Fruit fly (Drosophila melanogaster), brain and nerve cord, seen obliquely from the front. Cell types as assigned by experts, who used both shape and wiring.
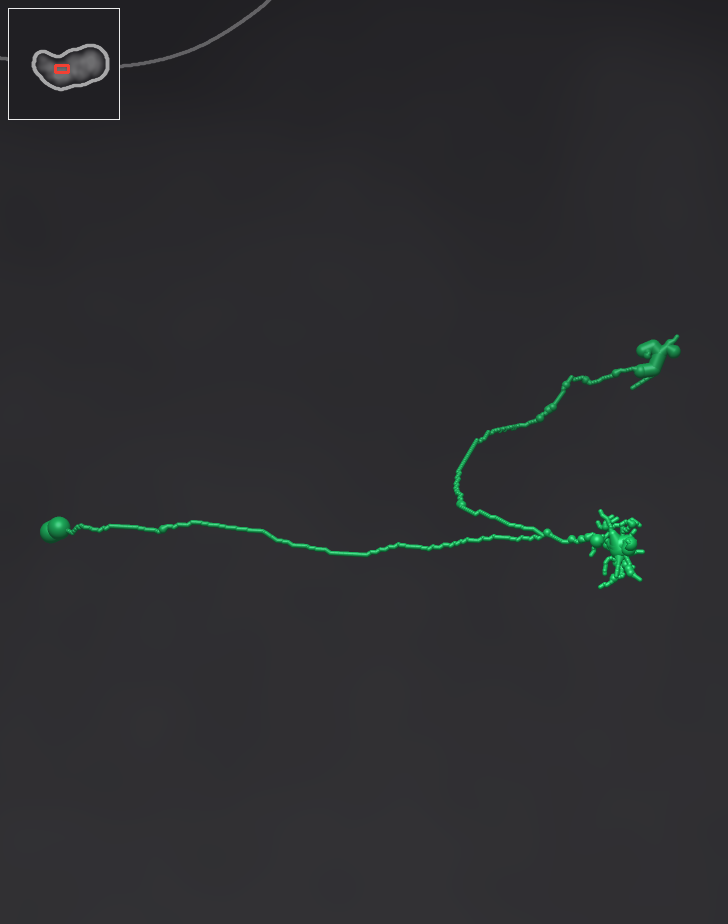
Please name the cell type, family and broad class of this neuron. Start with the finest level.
T3; T; optic-lobe intrinsic neuron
